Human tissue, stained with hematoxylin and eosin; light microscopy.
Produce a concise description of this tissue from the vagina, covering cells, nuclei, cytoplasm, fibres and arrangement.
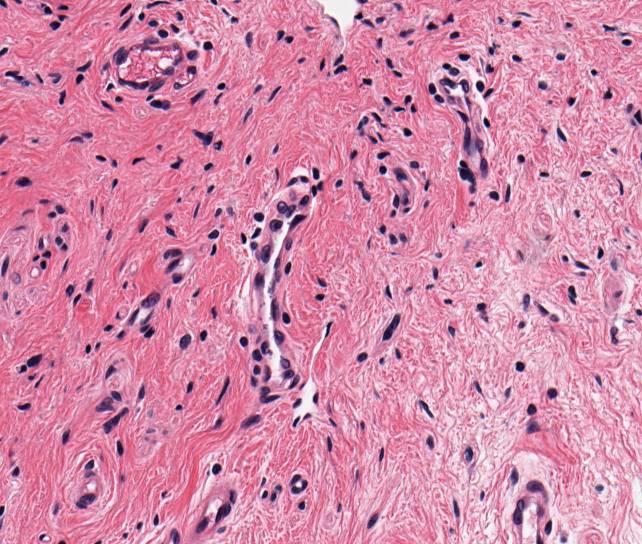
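All of it is fibrous connective tissue; I find no epithelium anywhere. The pink collagen bundles are wavy, heading in many different directions. Cells are sparse, widely spaced in the collagen. Most of these stromal cells, I'd say, have small, dark, spindle-shaped nuclei.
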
